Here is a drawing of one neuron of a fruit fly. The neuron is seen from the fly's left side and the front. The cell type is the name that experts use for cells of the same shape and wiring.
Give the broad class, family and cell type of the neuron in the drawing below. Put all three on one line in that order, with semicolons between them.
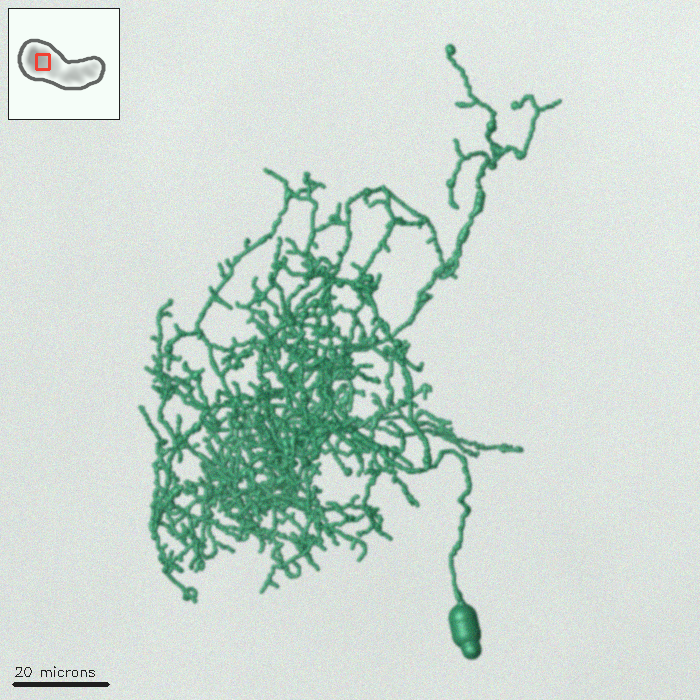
central-brain intrinsic neuron; hemilineage VLPl&p2_lateral; CB2538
